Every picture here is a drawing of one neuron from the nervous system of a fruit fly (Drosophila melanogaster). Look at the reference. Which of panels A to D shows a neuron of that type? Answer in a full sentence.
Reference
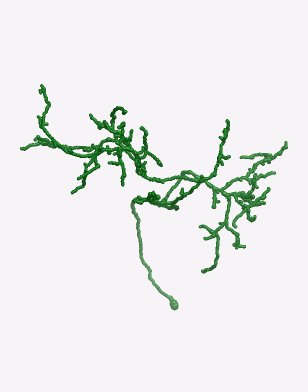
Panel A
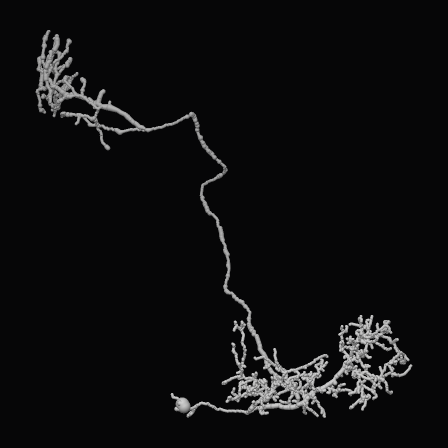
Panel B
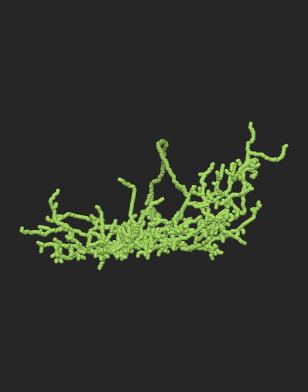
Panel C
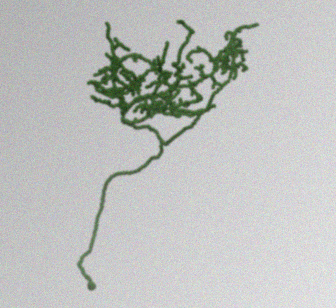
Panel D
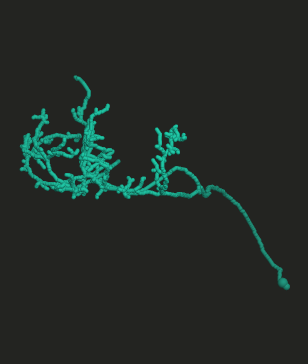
Panel D shows a neuron of the same cell type.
